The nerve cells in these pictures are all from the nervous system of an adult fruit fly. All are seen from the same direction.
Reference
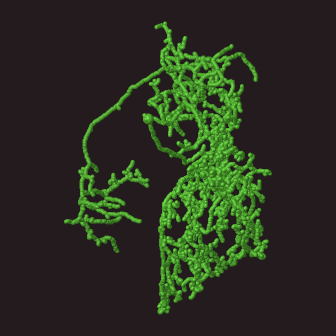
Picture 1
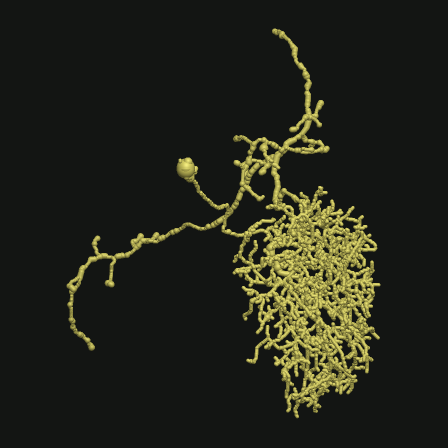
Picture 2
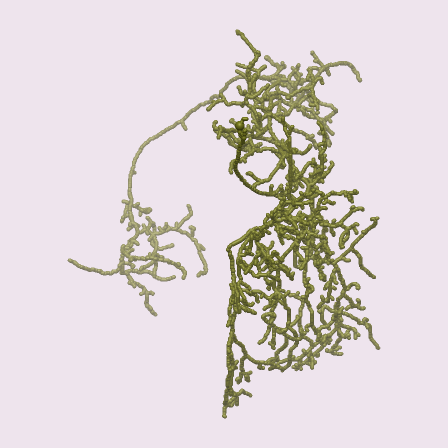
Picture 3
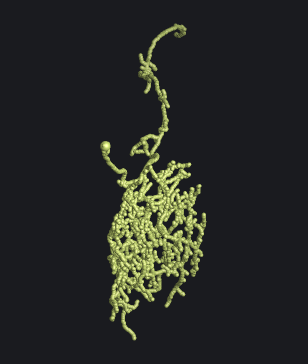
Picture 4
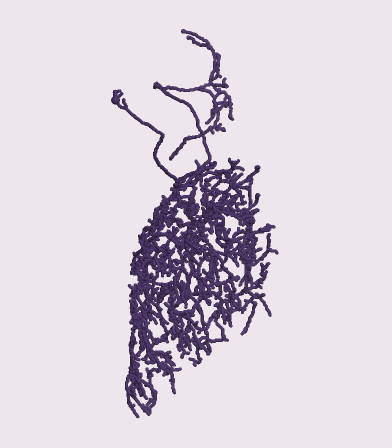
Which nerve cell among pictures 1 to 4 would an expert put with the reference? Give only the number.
2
